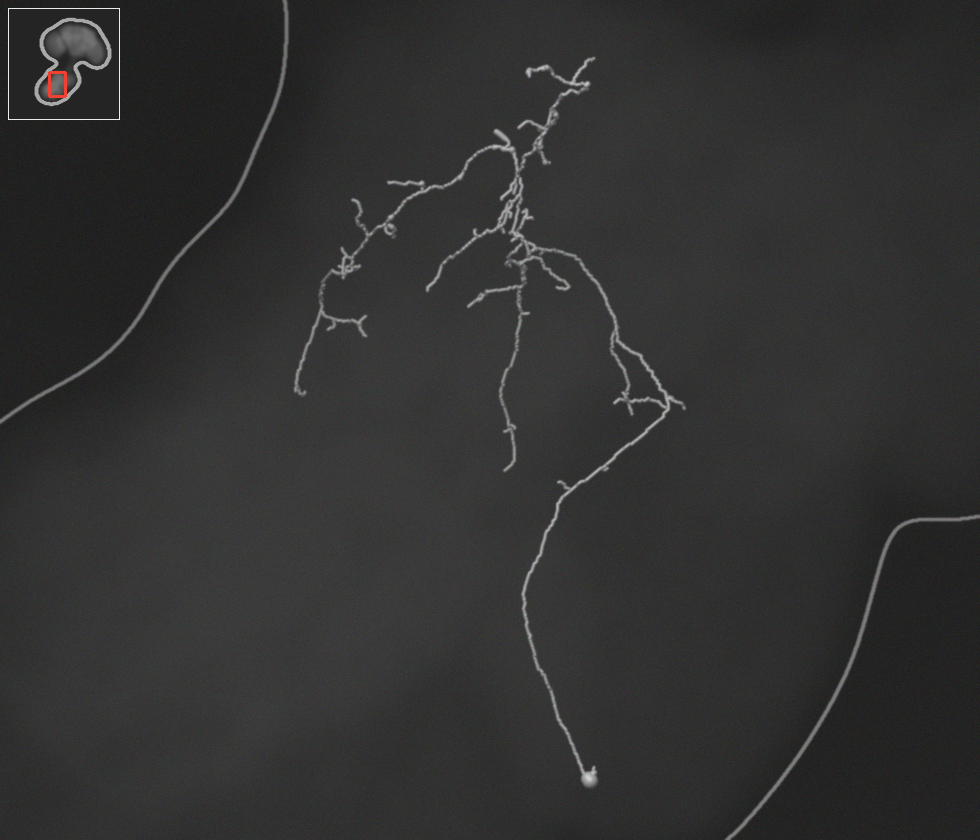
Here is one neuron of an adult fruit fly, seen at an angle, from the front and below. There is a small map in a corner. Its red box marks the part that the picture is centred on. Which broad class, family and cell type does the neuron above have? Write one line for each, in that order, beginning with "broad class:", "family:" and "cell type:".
broad class: nerve-cord intrinsic neuron
family: hemilineage 12A
cell type: IN12A063_a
